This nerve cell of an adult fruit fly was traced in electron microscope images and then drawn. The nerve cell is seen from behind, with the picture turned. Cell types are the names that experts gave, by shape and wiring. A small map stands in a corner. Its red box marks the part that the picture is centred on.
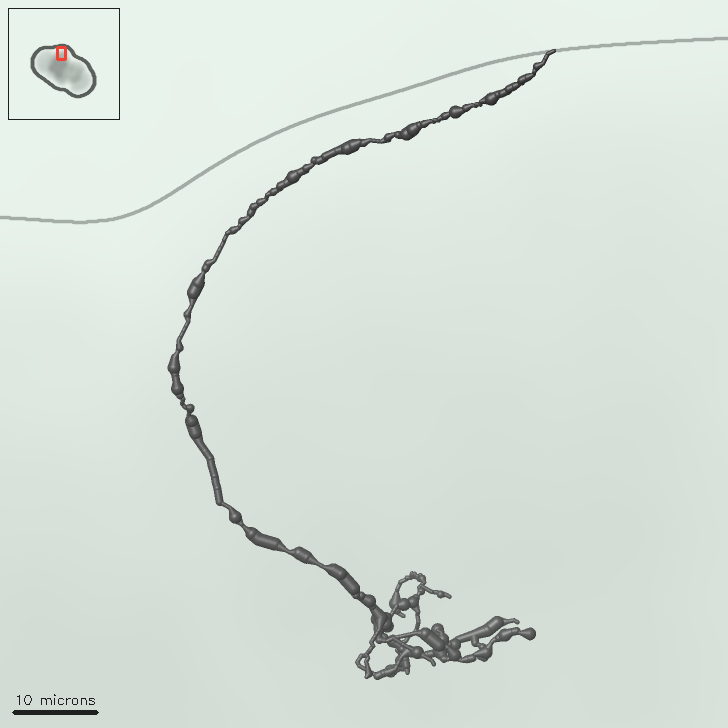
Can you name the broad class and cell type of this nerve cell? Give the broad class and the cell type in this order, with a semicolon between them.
sensory neuron entering the nerve cord; SNxx04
